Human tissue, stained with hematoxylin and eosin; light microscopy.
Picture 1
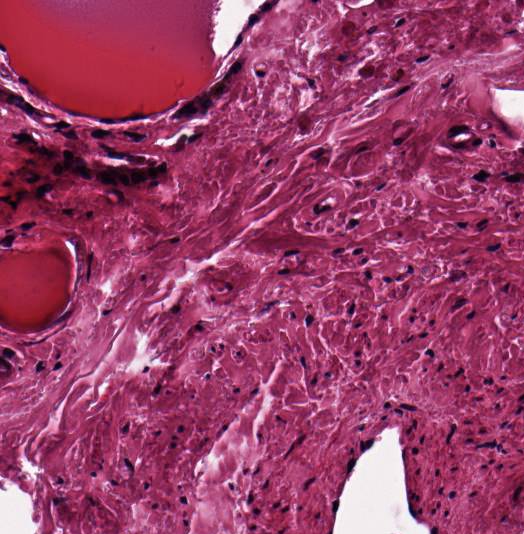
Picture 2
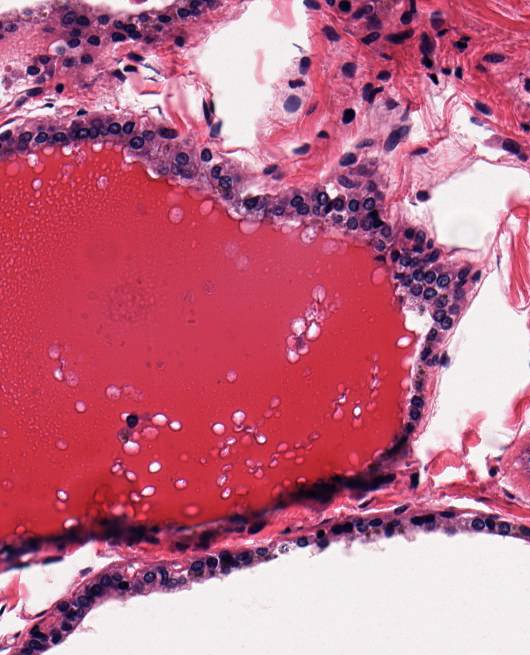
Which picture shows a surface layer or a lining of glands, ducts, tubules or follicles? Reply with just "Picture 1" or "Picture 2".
Picture 2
